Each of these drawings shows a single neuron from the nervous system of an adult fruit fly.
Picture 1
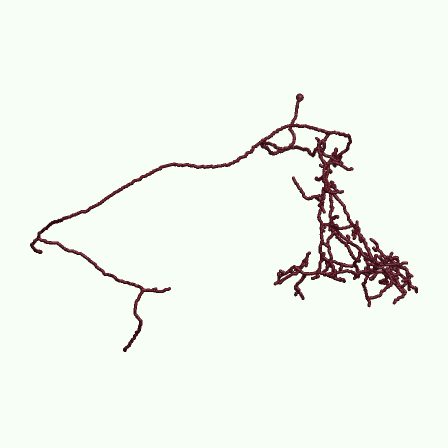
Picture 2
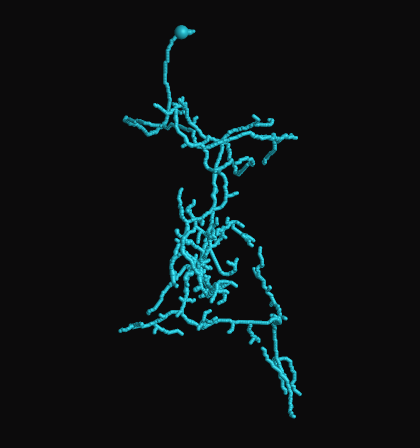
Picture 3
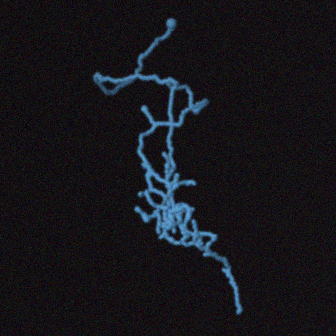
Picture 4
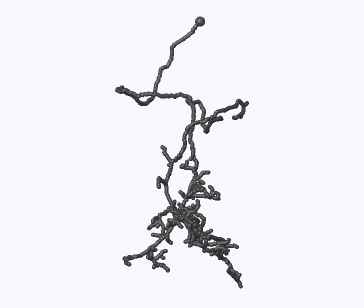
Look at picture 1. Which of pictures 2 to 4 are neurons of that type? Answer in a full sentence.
None of them is of the same cell type.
